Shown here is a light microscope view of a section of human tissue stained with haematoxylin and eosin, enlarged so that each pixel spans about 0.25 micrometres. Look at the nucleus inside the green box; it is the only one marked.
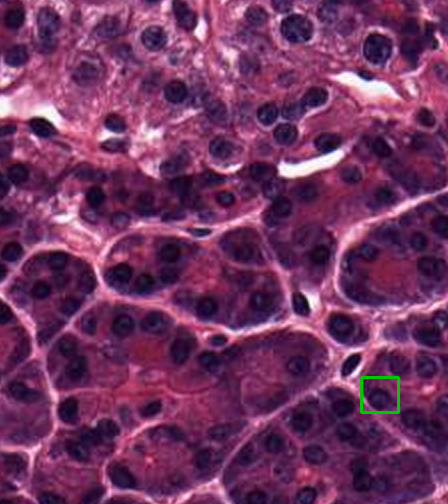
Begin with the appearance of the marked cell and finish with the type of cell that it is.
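The nucleus is round and dark purple, about the same size as the round nuclei of the cells around it. The cell lies in a crowded group of cells with similar round nuclei, and this group is edged by a thin pale pink band of tissue that runs diagonally above and to the left of it. Across that pale band, a small, narrow, elongated dark nucleus sits within the band itself. Type of cell: pancreatic acinar cell.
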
